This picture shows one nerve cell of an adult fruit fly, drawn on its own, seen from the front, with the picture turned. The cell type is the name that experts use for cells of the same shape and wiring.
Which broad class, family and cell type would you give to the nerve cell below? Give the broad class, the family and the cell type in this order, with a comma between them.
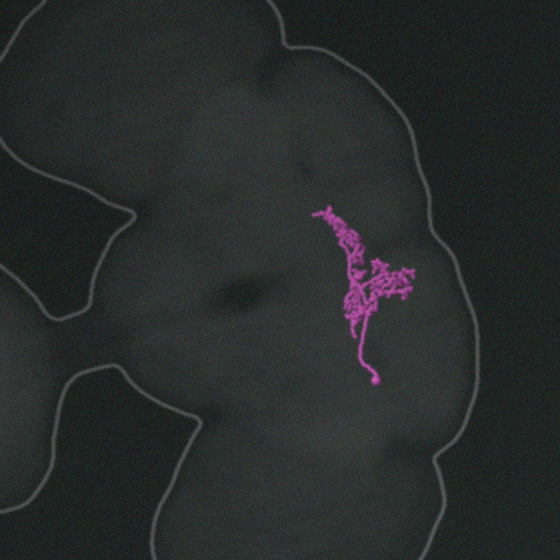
central-brain intrinsic neuron, hemilineage AOTUv4_ventral, FB6X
